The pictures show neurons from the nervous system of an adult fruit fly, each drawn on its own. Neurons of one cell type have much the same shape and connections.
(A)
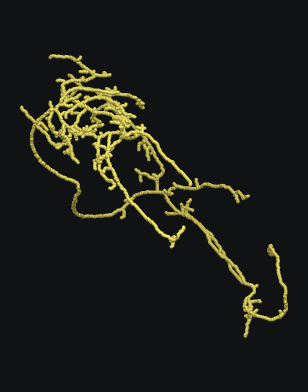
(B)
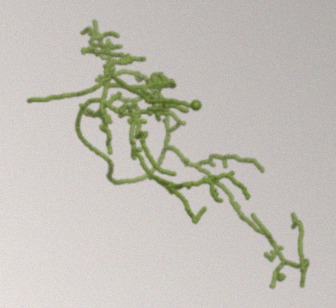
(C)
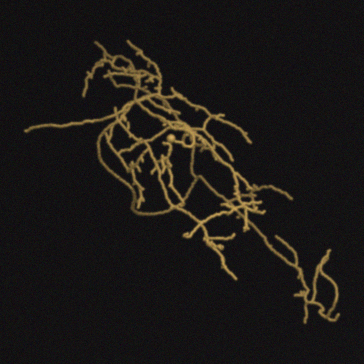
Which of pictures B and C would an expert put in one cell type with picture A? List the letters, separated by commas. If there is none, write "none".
B, C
